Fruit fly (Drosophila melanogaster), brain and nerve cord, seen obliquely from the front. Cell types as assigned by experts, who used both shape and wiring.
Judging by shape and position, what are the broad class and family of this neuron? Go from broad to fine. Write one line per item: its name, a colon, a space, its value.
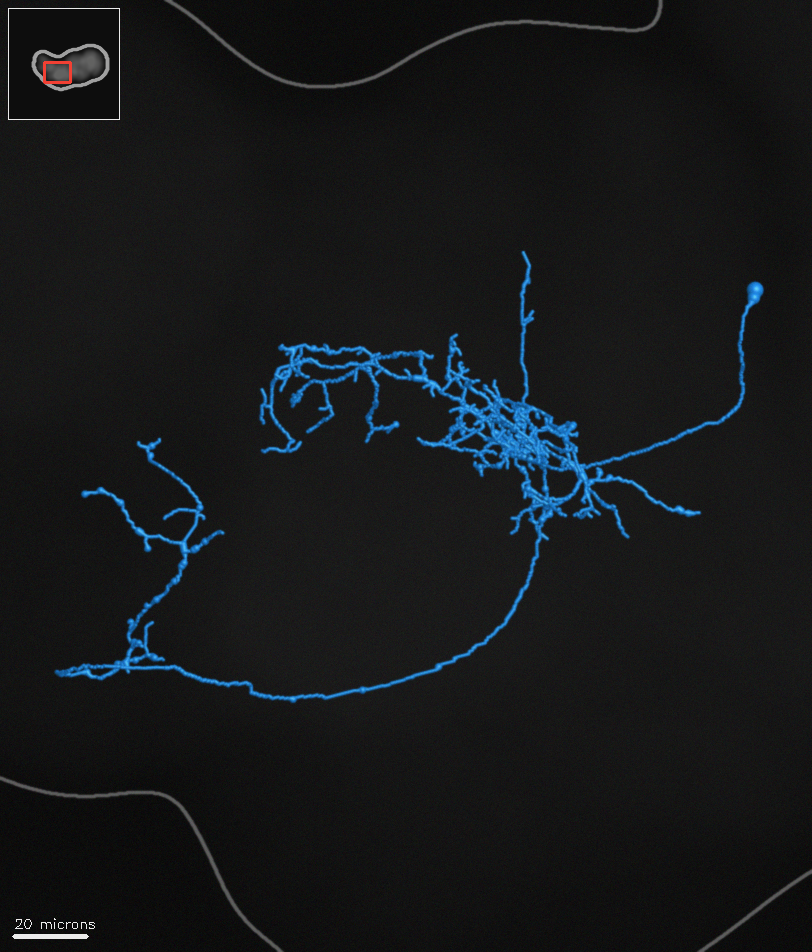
broad class: nerve-cord intrinsic neuron
family: hemilineage 01A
